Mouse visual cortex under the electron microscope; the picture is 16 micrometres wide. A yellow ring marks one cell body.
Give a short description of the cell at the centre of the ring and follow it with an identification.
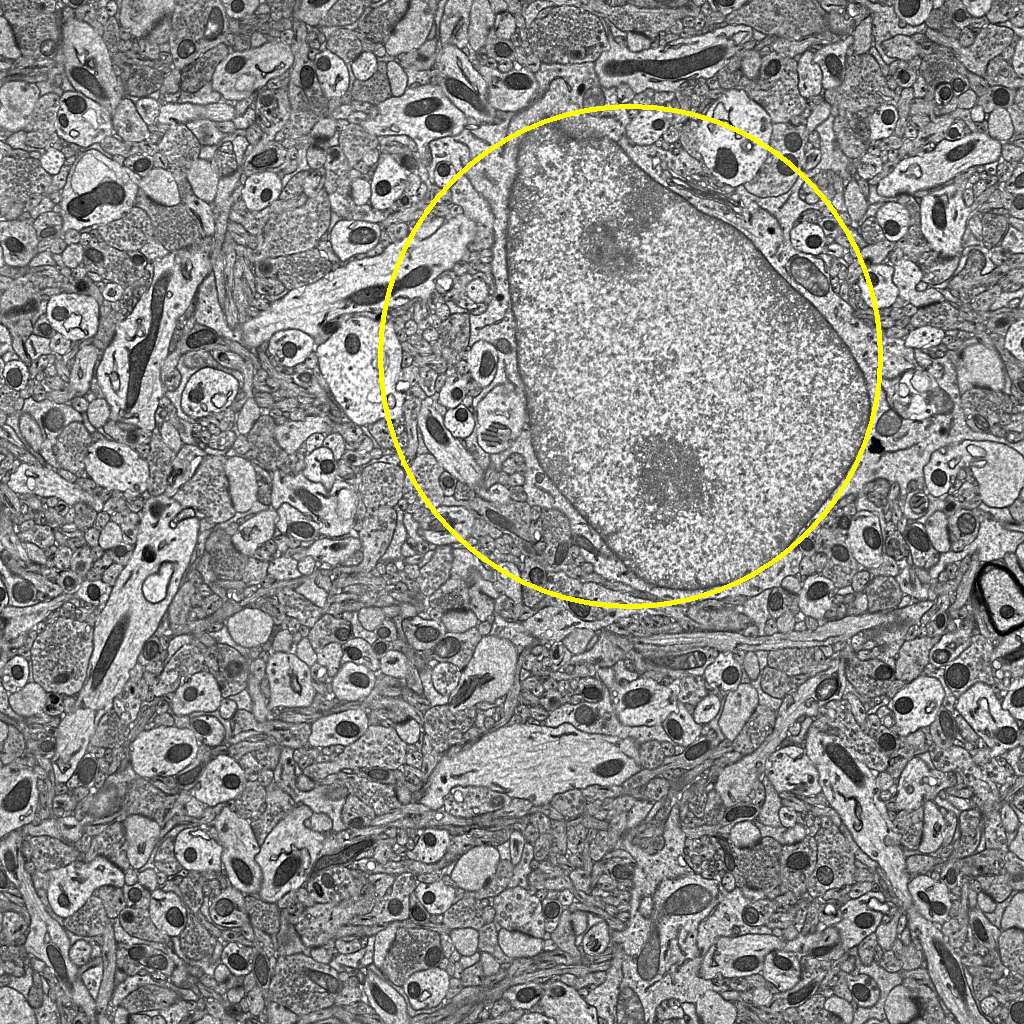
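Here the nucleus lies wholly within the picture, its envelope running smoothly with no deep infoldings. Two large, darker patches with ill-defined edges sit inside it, one in the upper part and one in the lower. No other cell body touches this cell; small cut processes surround it. This is an astrocyte.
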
